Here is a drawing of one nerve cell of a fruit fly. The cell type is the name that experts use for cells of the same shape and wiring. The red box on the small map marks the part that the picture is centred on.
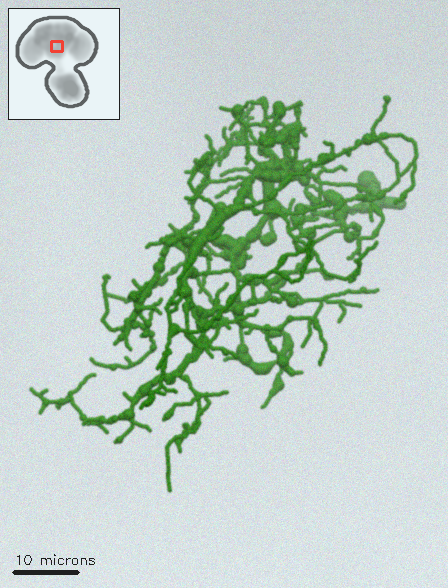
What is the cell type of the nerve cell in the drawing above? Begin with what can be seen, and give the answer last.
From top to bottom in the picture it spans about 65 microns. The picture shows dozens of branch ends. This is a central-brain intrinsic neuron. It is of cell type GNG353.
